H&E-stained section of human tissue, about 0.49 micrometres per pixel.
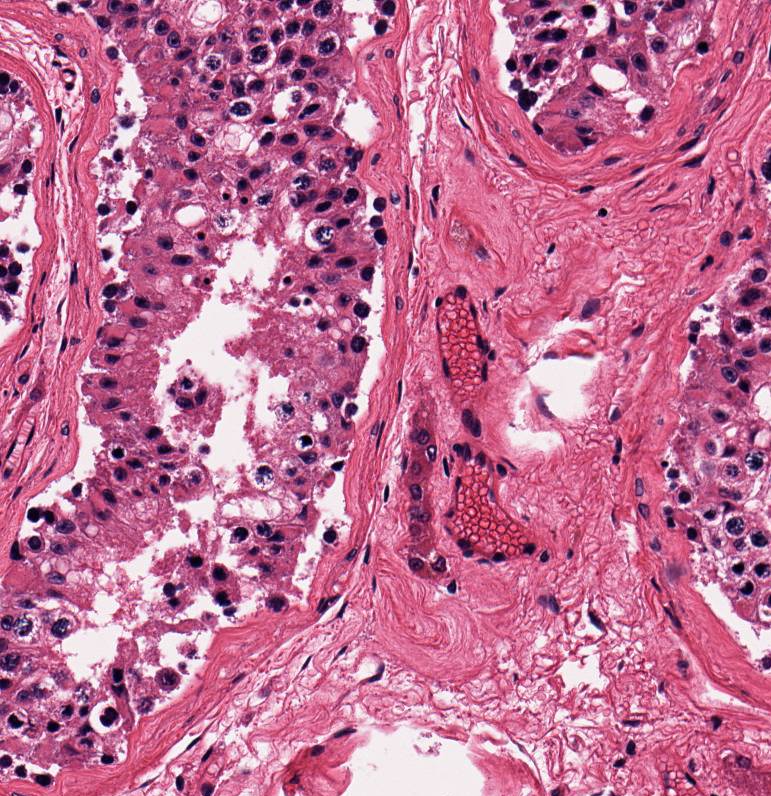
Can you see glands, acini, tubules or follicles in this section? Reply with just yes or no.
Yes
